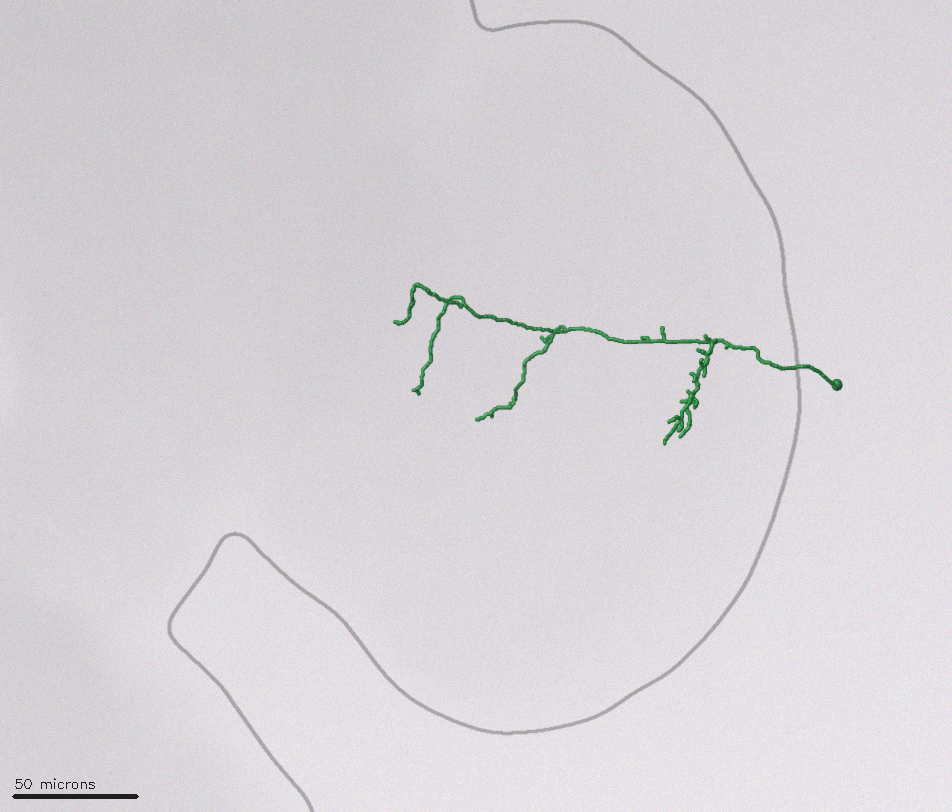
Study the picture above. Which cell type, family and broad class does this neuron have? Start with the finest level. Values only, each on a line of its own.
TmY9b
TmY
optic-lobe intrinsic neuron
